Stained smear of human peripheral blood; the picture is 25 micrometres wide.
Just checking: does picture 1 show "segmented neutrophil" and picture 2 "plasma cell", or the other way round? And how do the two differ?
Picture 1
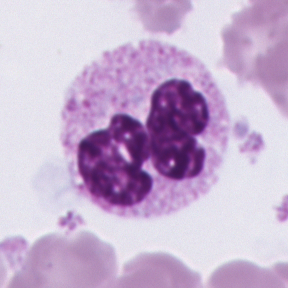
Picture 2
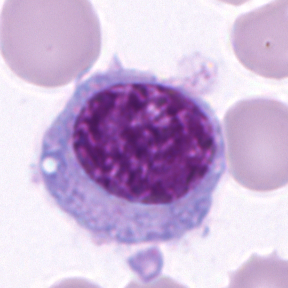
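Quick one: first picture's the segmented neutrophil, second's the plasma cell. Biggest difference is the nucleus: two large lobes side by side in the neutrophil, against a single oval one with no indentation or lobes in the plasma cell, about 13 by 10 micrometres.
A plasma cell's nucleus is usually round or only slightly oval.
Outline differs too, round for the neutrophil and slightly irregular with small bumps for the plasma cell. The neutrophil's chromatin stains dark purple; in the plasma cell it's coarse, in clumped dark purple strands with lighter gaps between.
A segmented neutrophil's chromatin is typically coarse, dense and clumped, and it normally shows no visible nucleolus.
No nucleoli are visible in the neutrophil here. The plasma cell also has one small clear round vacuole at the left edge of its cytoplasm, and no distinct granules. Platelets sit close to both: a small clump just past the neutrophil's right edge, and a single one just below the plasma cell.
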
